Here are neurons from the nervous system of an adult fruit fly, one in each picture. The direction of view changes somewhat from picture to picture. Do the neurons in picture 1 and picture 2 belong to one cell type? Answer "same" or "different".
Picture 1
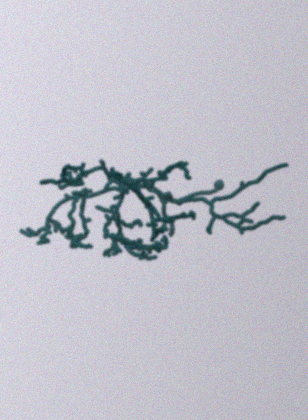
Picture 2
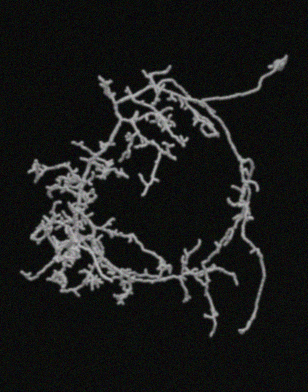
different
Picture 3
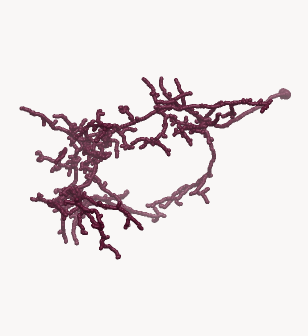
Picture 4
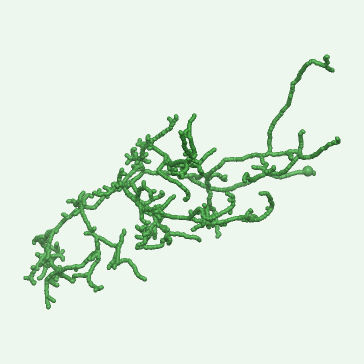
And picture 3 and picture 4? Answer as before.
different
